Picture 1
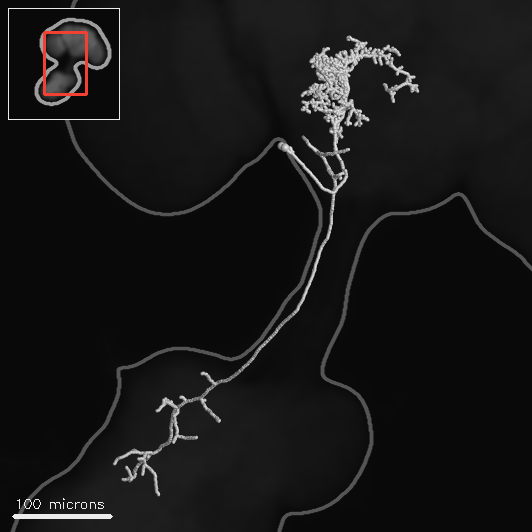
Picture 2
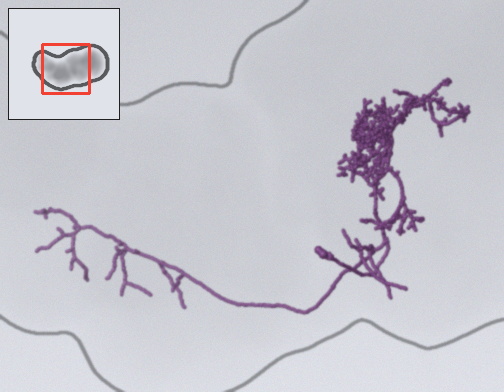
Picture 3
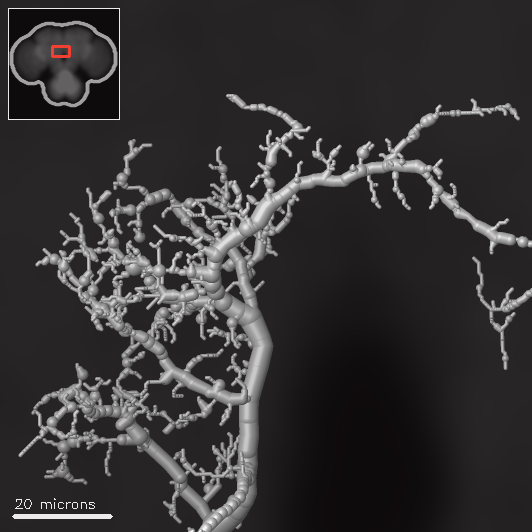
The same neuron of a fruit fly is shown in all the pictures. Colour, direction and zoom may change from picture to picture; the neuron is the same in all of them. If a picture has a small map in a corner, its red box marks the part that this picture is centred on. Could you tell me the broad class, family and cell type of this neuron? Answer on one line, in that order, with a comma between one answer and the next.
descending neuron, hemilineage LB3, DNge043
